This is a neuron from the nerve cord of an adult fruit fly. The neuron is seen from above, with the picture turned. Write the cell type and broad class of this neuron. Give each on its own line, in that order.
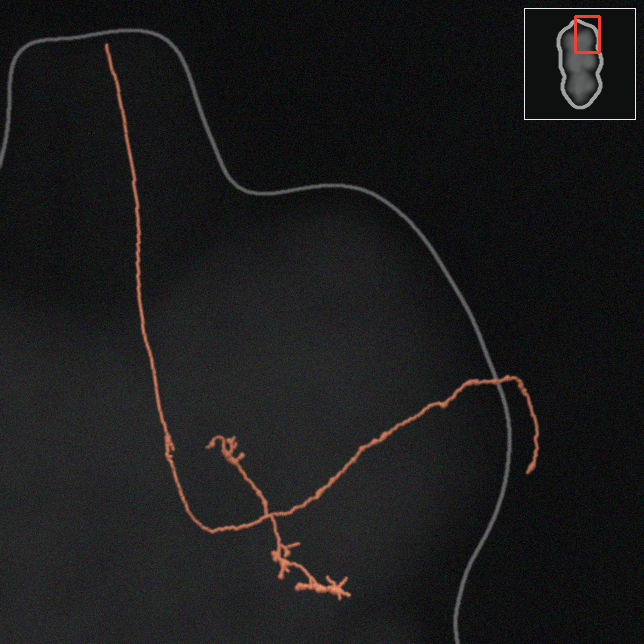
SAxx02
sensory neuron ascending to the brain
